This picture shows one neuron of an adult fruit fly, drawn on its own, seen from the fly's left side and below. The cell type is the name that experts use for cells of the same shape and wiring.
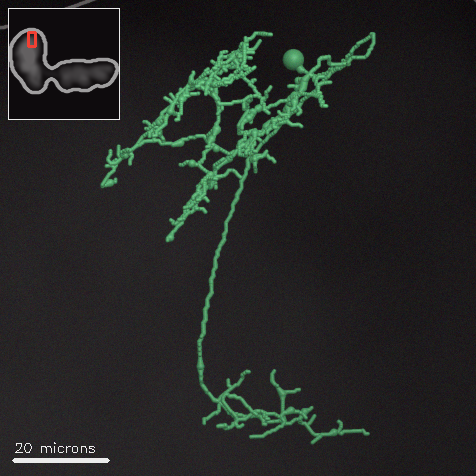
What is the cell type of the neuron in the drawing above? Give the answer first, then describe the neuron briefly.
Its cell type is MeLo3b. This is an optic-lobe intrinsic neuron. The cell body can be seen at the top of the picture. From top to bottom in the picture it spans about 90 microns. Dozens of branch ends can be seen.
